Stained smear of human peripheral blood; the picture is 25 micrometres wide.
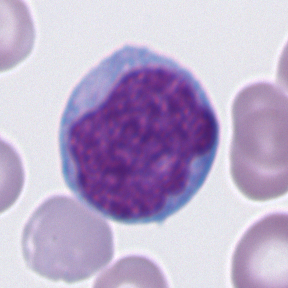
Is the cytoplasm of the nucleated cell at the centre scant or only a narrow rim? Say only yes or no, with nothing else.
Yes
